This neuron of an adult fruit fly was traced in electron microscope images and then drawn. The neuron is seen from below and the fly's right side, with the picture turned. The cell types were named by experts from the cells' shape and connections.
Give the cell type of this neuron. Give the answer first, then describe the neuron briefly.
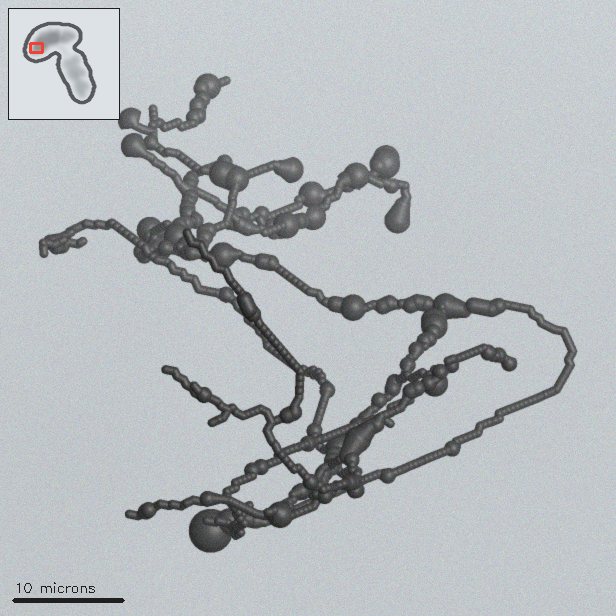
The cell type is CB1201. Its broad class is central-brain intrinsic neuron. It is in the brain and does not reach the nerve cord. From left to right in the picture it spans about 50 microns.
